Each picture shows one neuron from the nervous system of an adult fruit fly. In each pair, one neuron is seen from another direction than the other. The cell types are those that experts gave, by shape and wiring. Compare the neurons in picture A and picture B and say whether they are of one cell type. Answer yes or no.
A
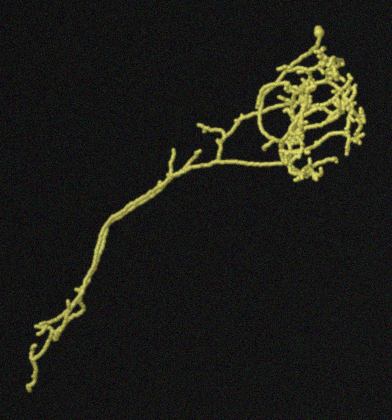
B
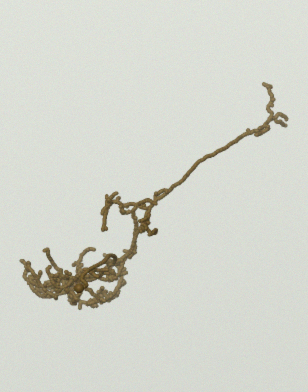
no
